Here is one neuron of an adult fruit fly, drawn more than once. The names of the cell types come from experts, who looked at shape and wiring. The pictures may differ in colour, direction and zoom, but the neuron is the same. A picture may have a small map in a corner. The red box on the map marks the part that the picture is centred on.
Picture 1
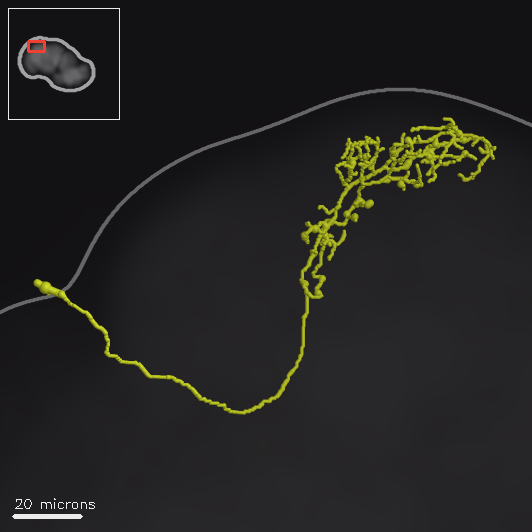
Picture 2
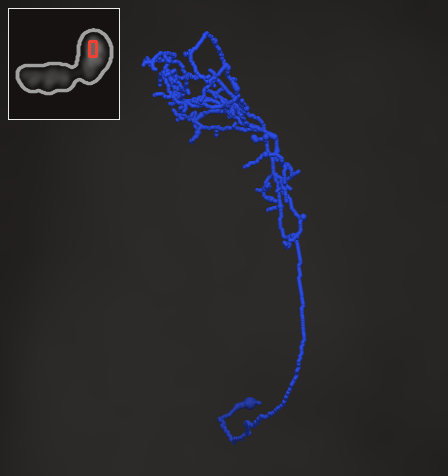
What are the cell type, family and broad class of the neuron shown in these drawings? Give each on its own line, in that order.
SLP024
hemilineage SLPal1
central-brain intrinsic neuron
